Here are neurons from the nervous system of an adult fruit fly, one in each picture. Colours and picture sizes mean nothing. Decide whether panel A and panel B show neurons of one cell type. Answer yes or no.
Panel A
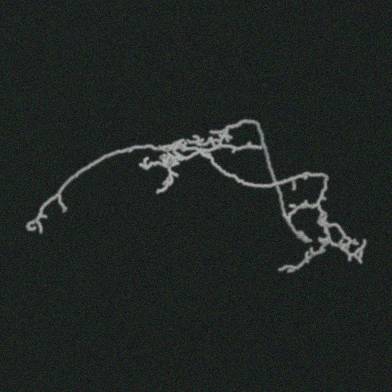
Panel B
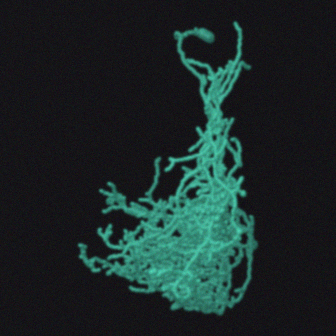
no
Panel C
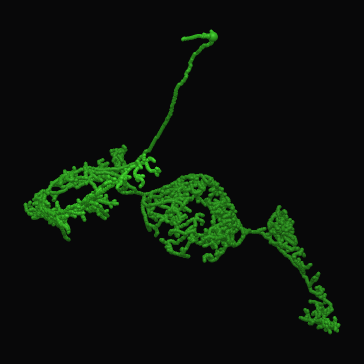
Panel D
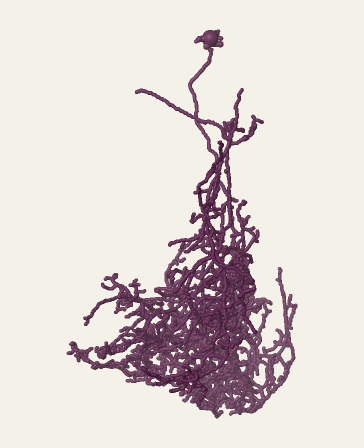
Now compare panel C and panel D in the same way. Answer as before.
no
